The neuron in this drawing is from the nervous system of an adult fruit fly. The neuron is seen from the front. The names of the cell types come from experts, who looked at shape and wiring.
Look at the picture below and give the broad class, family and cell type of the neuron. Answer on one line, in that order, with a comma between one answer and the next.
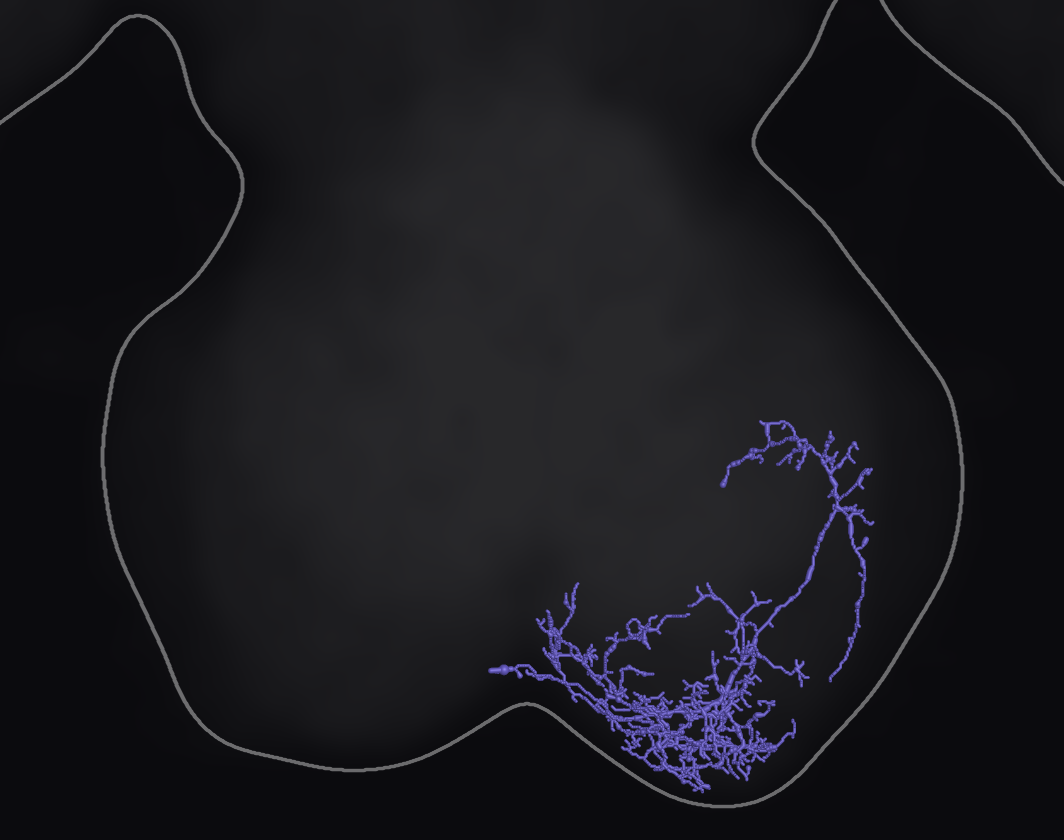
nerve-cord intrinsic neuron, hemilineage 13B, IN13B022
